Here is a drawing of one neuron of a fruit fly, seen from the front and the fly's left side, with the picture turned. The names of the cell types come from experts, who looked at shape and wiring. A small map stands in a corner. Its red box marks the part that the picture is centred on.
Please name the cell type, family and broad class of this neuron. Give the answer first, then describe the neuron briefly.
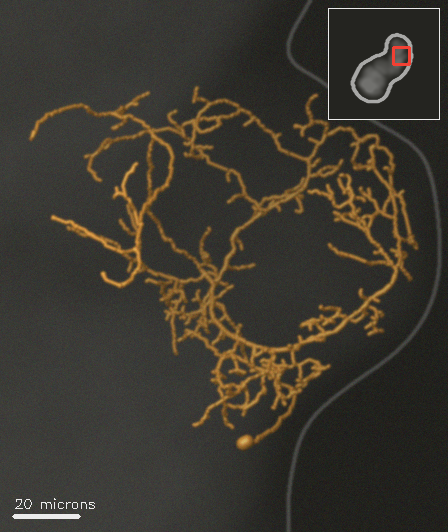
The cell type is IN04B084. The family is hemilineage 04B. Its broad class is nerve-cord intrinsic neuron. The cell body can be seen at the bottom of the picture. From left to right in the picture it spans about 120 microns. Dozens of branch ends can be seen.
